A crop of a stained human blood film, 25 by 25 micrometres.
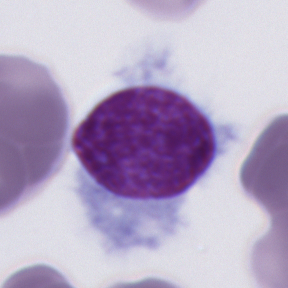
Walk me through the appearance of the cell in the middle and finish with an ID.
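The cytoplasm is pale greyish-blue, with a ragged edge bearing fine hair-like projections. No distinct nucleolus is visible in the nucleus. On the left, the nucleus extends nearly to the cell margin, leaving almost no cytoplasm on that side. Name: hairy cell.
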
